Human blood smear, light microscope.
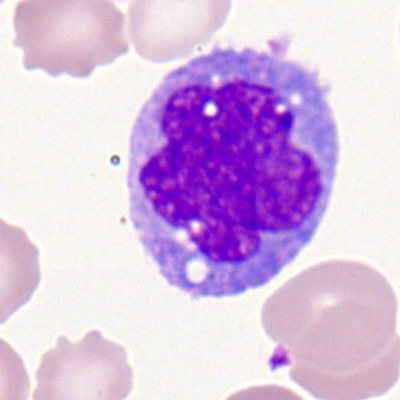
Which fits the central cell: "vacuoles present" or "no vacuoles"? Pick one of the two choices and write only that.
Vacuoles present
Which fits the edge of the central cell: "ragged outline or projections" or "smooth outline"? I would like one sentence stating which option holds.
A rough edge runs around this cell.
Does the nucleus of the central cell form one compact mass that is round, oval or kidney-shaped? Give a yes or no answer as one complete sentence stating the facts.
No, its nucleus is not undivided; it is divided into lobes or segments.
